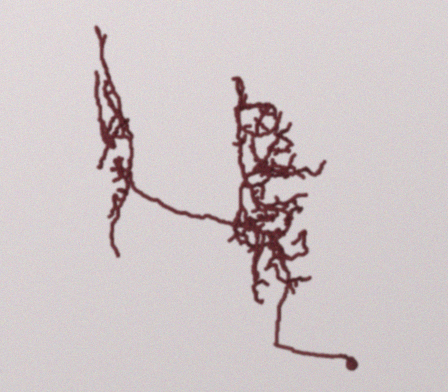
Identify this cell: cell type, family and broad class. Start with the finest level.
Tlp11; Tlp; optic-lobe intrinsic neuron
